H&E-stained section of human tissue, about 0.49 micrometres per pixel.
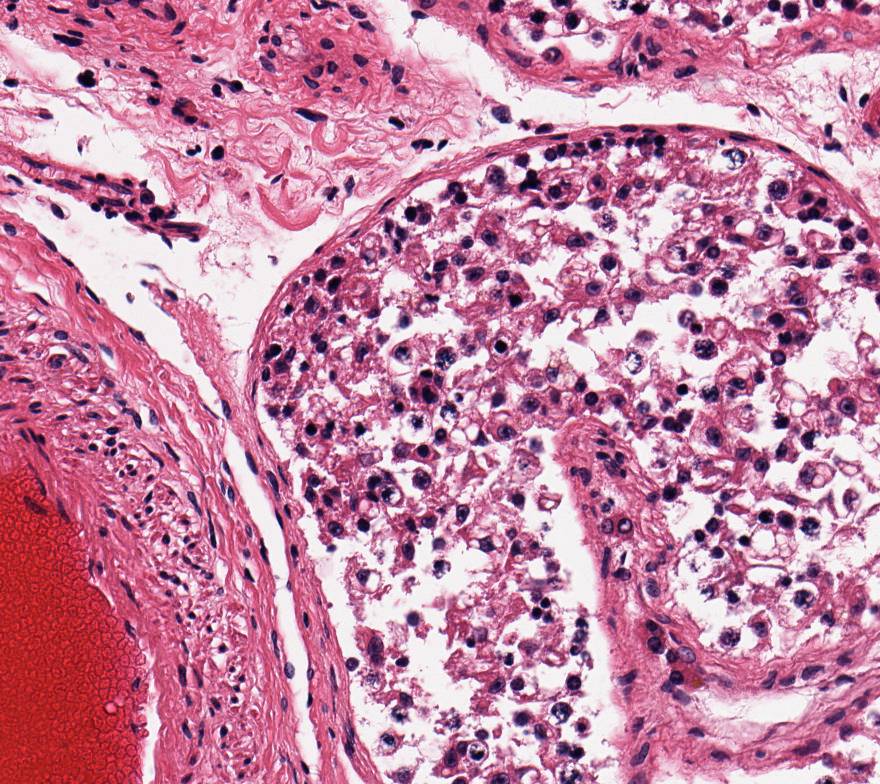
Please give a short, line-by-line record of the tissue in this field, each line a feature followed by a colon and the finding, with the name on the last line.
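Nest: large, rounded, filling centre and right
Rim: thin, of flattened cells, bounding the nest
Nuclei: small, round, dark, scattered within the nest
Larger cells: pale, vacuolated cytoplasm
Left band: curved pink fibres, spindle-shaped nuclei, parallel to nest edge
Top left: loose stroma, pale pink wavy collagen, scattered nuclei
Name: testis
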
